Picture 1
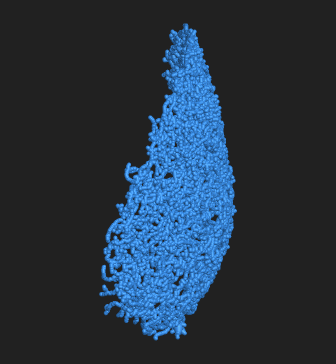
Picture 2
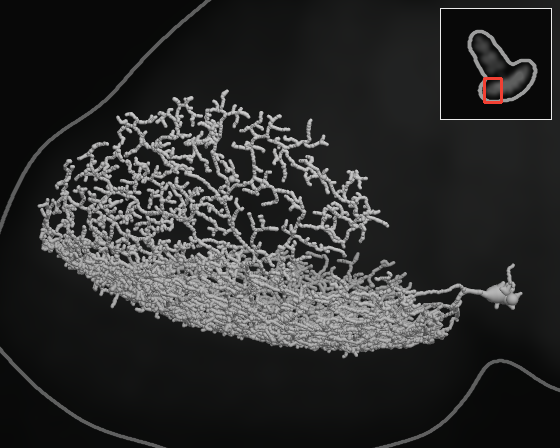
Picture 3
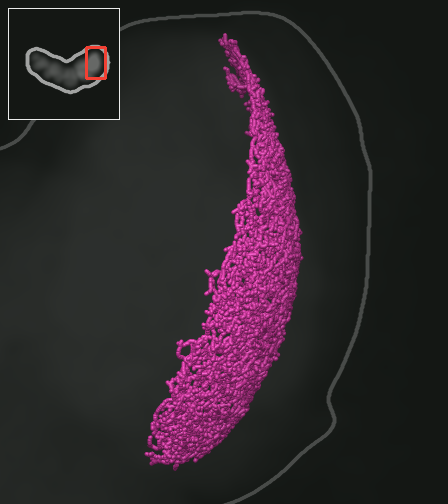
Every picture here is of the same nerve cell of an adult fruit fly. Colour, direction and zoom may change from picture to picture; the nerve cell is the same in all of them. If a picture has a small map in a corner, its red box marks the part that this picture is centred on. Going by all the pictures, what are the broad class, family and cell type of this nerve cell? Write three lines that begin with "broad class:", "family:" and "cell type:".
broad class: optic-lobe intrinsic neuron
family: Cm
cell type: Cm31a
